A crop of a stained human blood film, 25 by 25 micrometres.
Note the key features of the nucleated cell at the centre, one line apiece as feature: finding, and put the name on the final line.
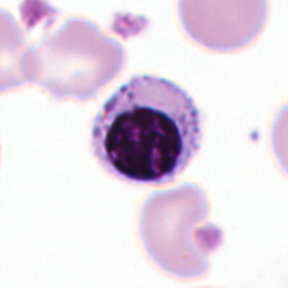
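Cell outline: roughly round.
Nucleus: round, about 7 micrometres across.
Nuclear position: off-centre, toward the lower part of the cell.
Cytoplasm band: wider above the nucleus than below it.
Cytoplasm colour: pale lilac-pink.
Name: I make it a normoblast.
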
